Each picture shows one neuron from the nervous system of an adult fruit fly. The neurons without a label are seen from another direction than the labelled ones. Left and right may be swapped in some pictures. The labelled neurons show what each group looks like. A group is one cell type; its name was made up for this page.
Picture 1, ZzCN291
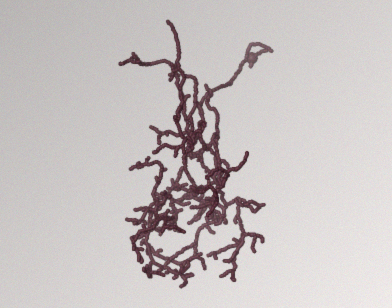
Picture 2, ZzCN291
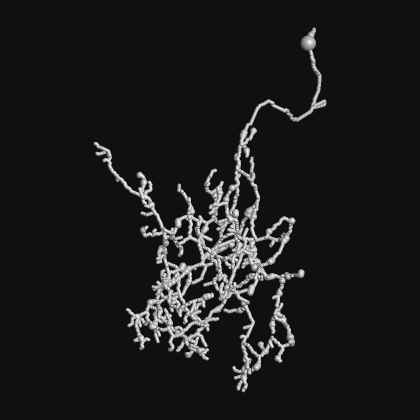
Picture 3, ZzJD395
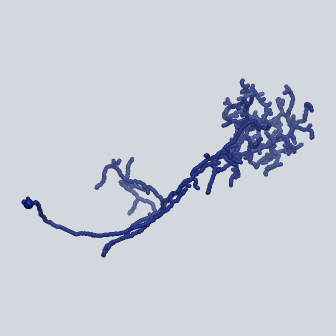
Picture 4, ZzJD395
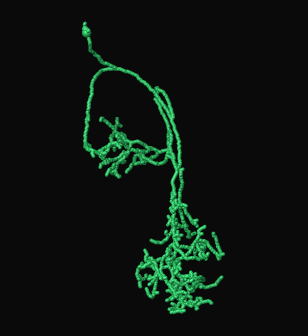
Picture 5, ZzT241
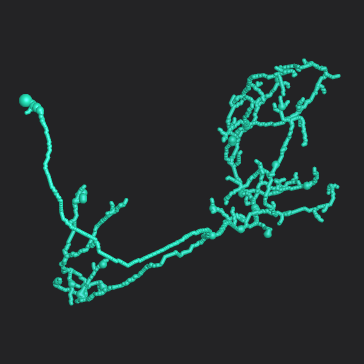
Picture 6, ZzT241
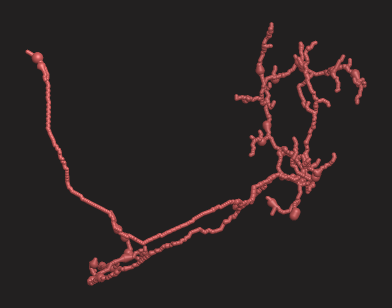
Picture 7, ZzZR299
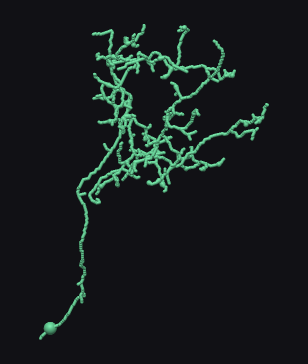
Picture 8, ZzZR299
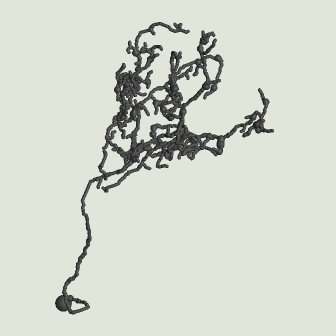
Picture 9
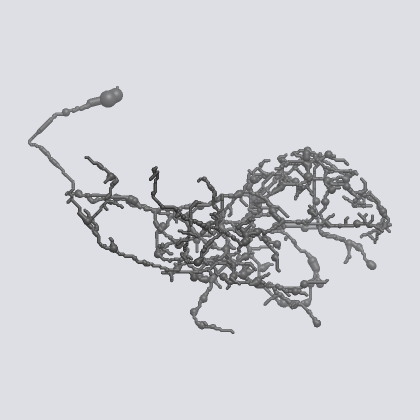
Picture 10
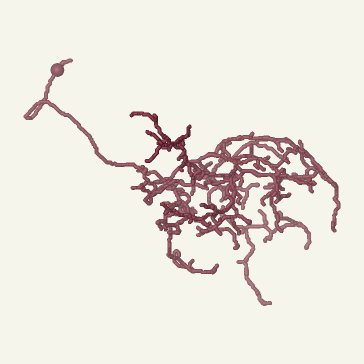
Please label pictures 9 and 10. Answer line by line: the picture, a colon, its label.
9: ZzCN291
10: ZzCN291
